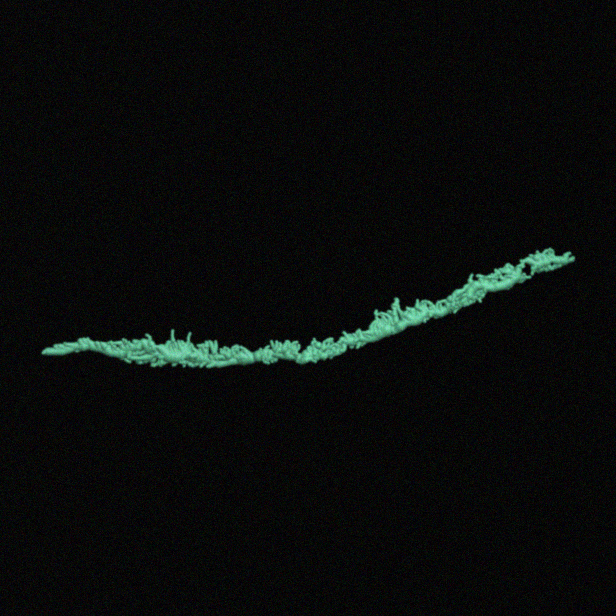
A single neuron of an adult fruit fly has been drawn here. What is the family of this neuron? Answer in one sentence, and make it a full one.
Grouped by family, the neuron goes with class visual.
